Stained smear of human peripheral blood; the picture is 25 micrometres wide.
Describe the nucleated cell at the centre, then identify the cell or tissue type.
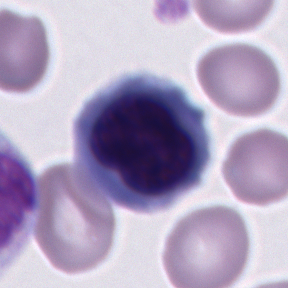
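Looking first at size, I make the cell about 12 micrometres across and its nucleus about 9 micrometres across, taking up about 60% of the cell's area. The chromatin is dark purple and densely condensed all through the nucleus. The rim of cytoplasm is wider on the lower left than on the upper right, and I can see no vacuoles in it. Along the upper right edge, the outline is slightly uneven. So what we have here is a normoblast.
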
